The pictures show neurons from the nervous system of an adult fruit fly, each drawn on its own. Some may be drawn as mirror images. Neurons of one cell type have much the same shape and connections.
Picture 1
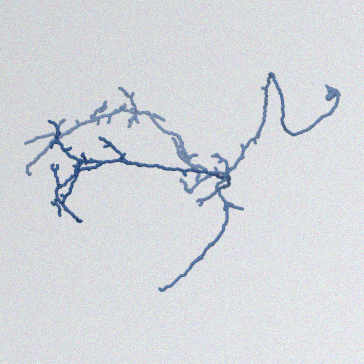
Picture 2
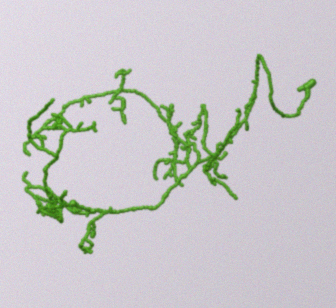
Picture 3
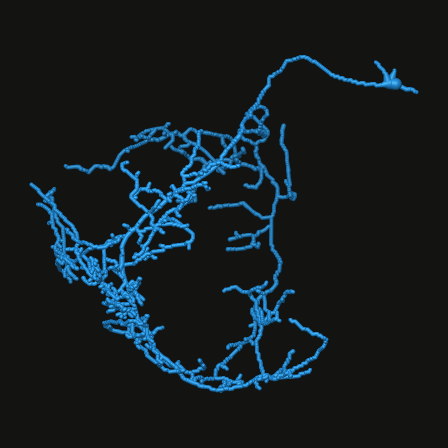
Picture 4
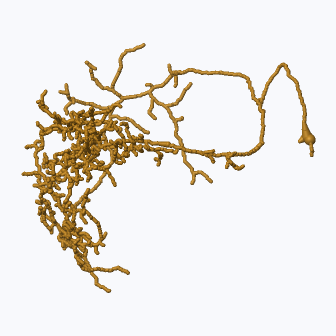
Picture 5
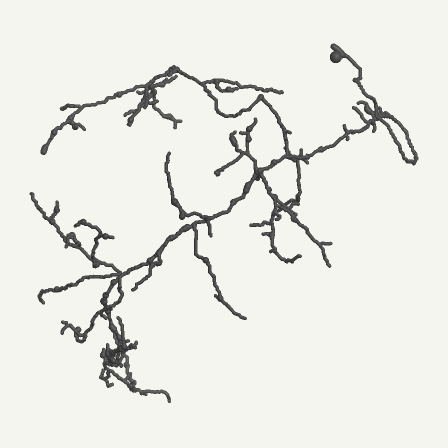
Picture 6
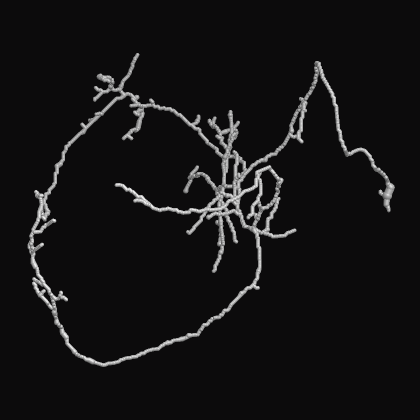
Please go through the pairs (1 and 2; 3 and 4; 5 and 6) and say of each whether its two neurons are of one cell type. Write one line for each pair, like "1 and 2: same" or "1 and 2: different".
1 and 2: same
3 and 4: same
5 and 6: different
